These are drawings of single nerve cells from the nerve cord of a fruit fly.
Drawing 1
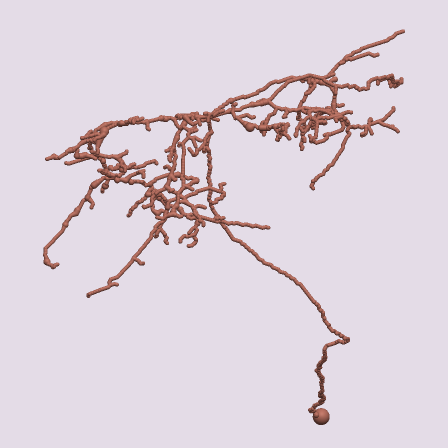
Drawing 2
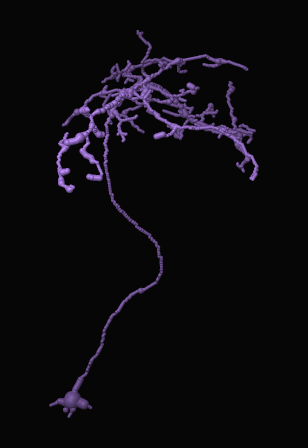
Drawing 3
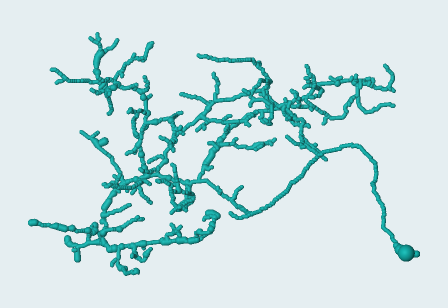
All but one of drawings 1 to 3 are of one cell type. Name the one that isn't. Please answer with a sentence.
The nerve cell in drawing 2 is of another cell type than the rest.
